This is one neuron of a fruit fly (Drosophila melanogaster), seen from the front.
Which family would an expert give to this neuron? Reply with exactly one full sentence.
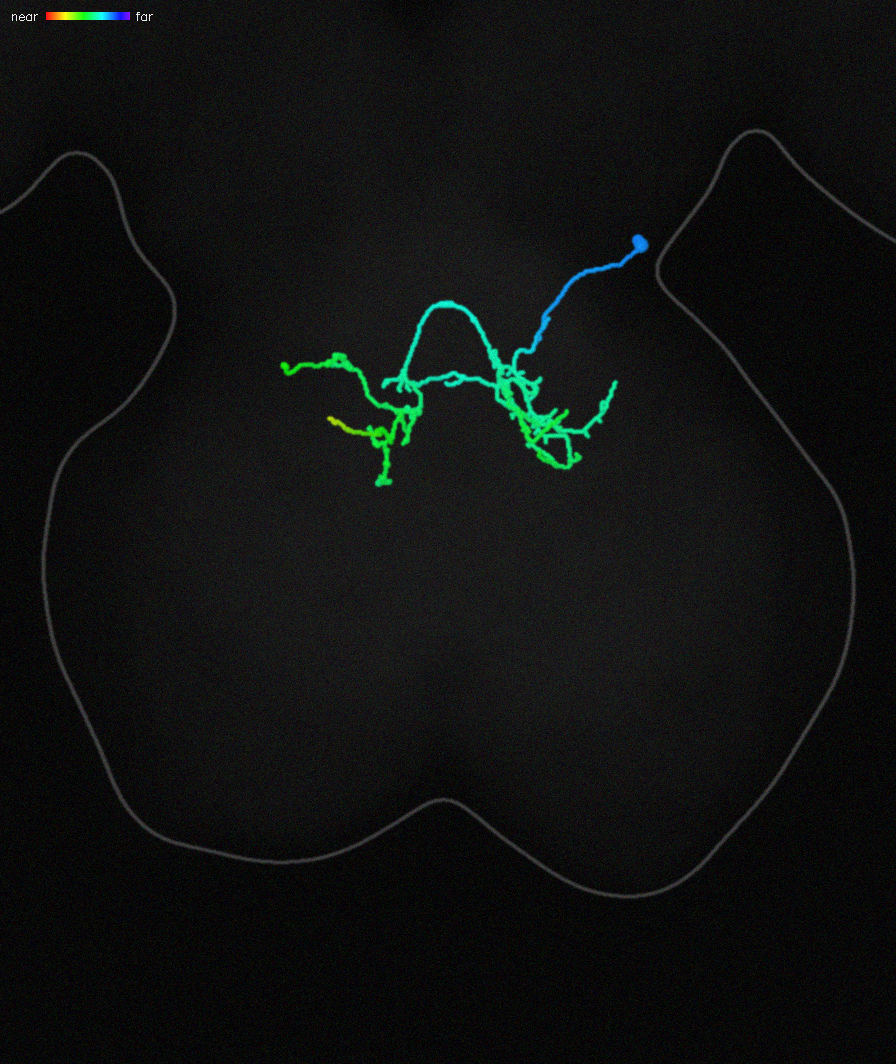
The family grouping of the neuron is hemilineage 06A.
